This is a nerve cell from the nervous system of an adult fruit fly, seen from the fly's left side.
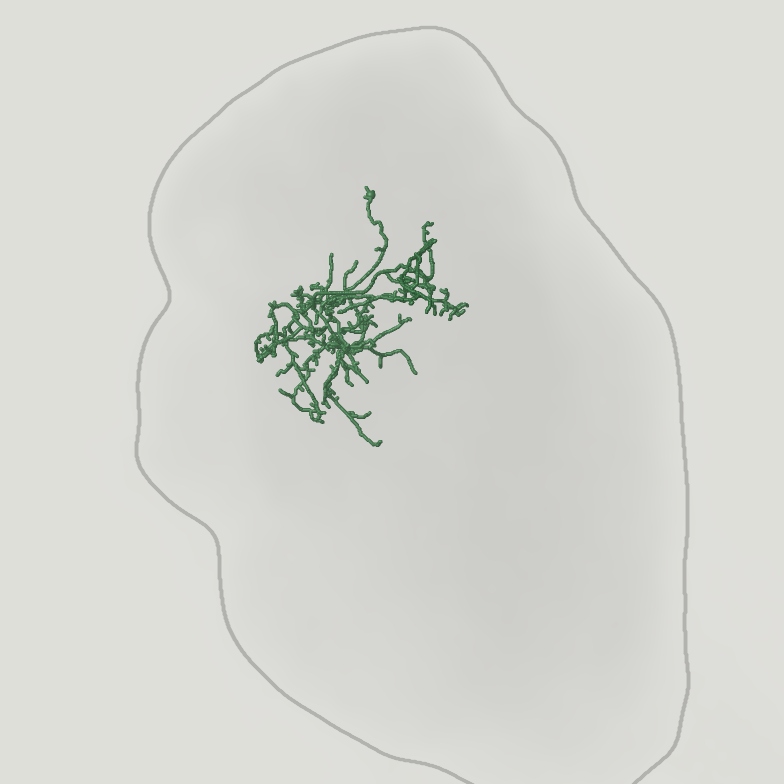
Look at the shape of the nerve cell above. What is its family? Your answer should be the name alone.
hemilineage LHl2_ventral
